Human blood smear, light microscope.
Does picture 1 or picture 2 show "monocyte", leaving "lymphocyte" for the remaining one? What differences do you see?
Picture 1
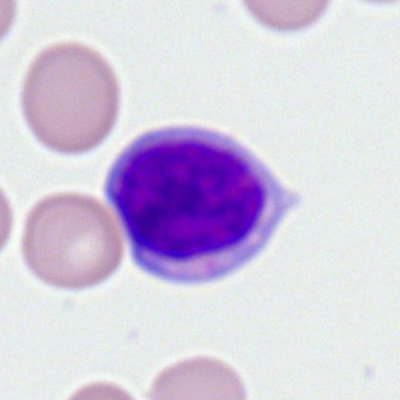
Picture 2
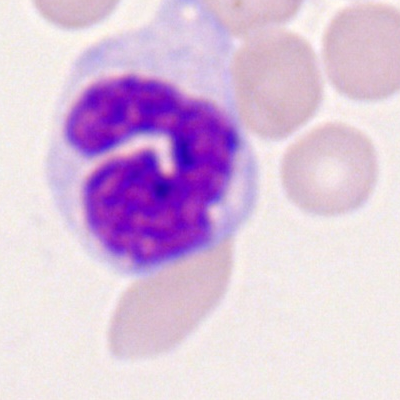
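Of the two, picture 1 shows the lymphocyte and picture 2 the monocyte. The lymphocyte has an oval outline that narrows to a point on its right side, and a red cell touches its left edge. Its nucleus fills most of the cell, so the pale blue cytoplasm forms only a thin rim. The chromatin is dark purple and coarsely clumped, and no nucleoli can be made out.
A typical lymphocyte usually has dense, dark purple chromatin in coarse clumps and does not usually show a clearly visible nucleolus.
In the monocyte, by contrast, the nucleus is deeply folded, with a narrow pale cleft running into it from the left side.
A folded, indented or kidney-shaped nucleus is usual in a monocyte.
Its cytoplasm is pale greyish blue and shows no distinct granules. A red cell lies against its lower edge.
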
